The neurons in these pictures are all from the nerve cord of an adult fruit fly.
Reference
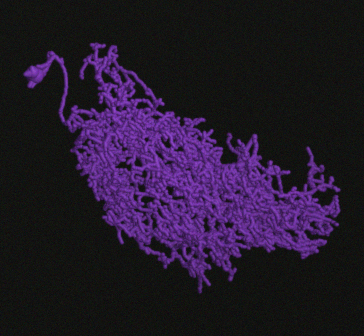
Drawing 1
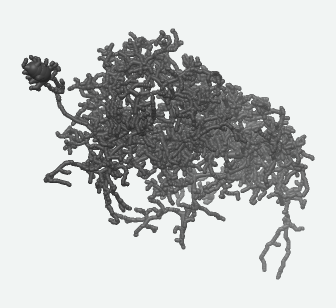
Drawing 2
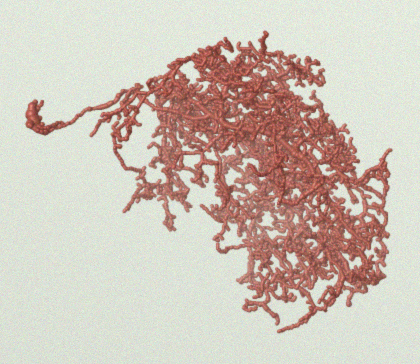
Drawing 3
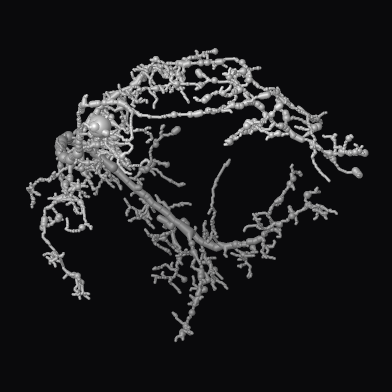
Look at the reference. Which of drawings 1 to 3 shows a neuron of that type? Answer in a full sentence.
Drawing 2 shows a neuron of the same cell type.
